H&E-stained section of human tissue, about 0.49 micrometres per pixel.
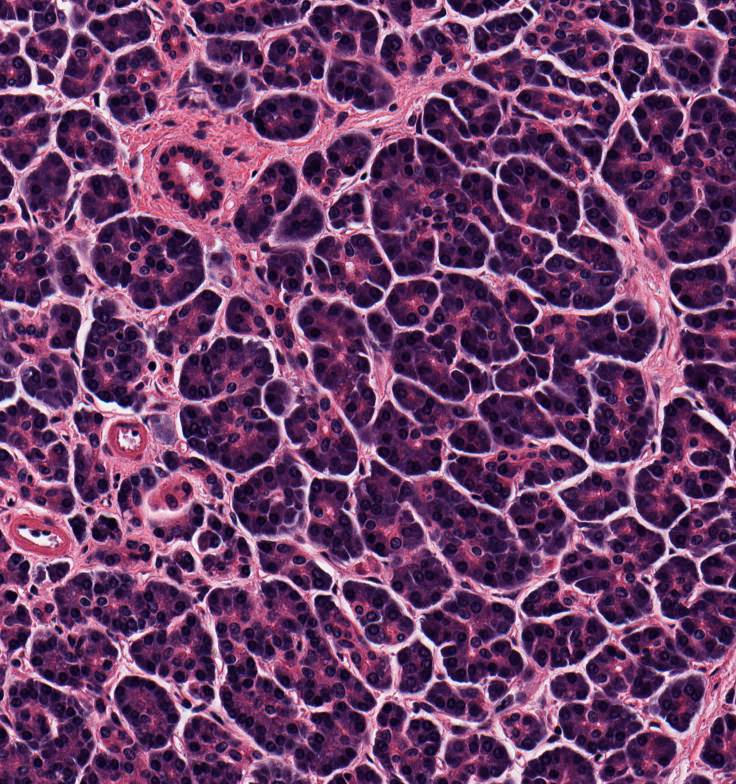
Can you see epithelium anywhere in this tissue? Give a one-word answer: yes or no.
Yes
